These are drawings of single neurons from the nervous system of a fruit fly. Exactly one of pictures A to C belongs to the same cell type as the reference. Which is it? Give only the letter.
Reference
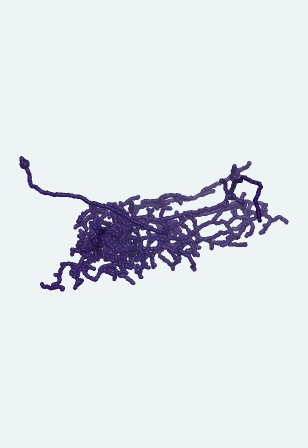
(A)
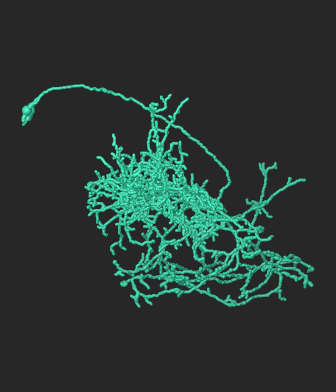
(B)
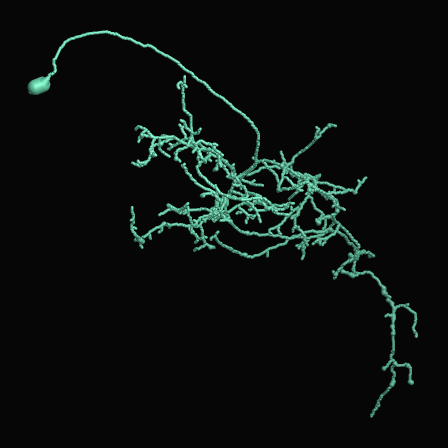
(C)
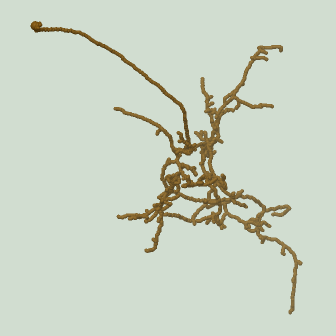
A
